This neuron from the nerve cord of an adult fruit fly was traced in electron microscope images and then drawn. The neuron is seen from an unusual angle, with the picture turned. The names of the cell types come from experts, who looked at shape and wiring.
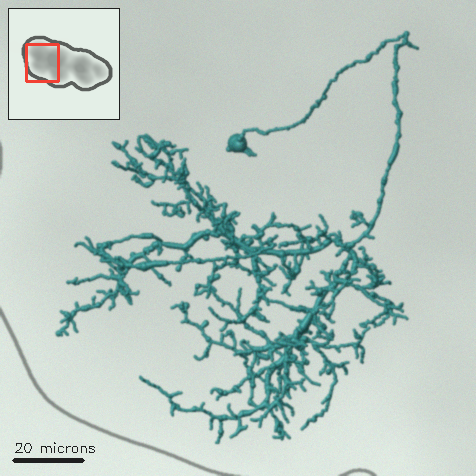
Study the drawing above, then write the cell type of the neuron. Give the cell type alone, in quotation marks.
"IN06B029"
